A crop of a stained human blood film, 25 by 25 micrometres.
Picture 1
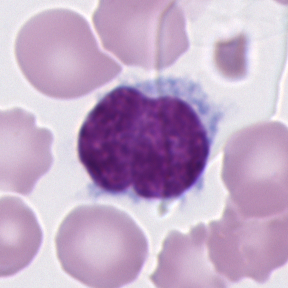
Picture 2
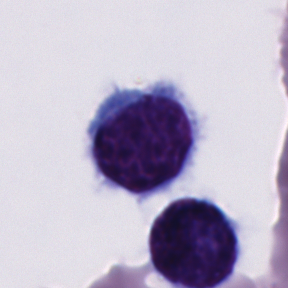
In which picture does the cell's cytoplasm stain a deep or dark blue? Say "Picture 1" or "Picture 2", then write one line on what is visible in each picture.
Picture 2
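What picture 1 shows: The cytoplasm is very pale, almost colourless.
What picture 2 shows: The cytoplasm is blue.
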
